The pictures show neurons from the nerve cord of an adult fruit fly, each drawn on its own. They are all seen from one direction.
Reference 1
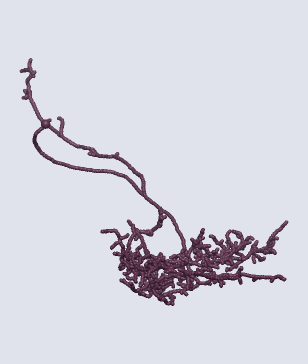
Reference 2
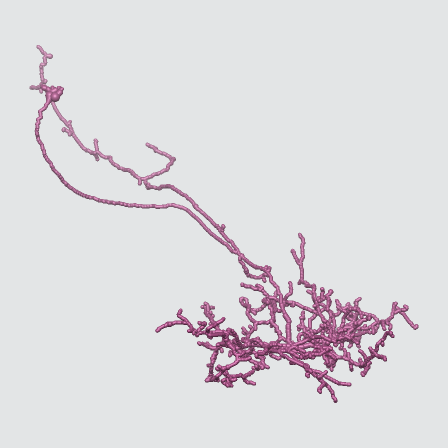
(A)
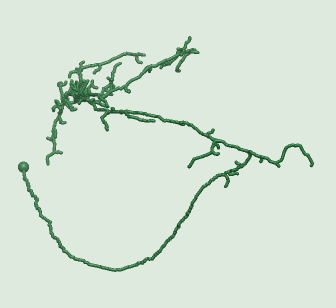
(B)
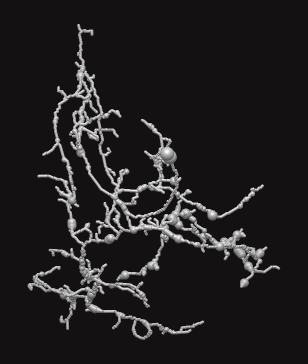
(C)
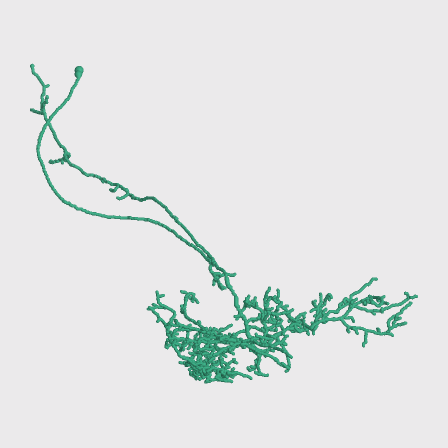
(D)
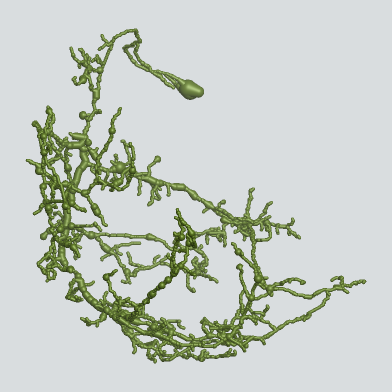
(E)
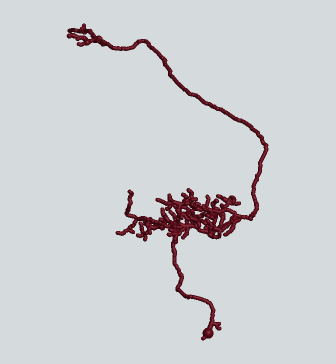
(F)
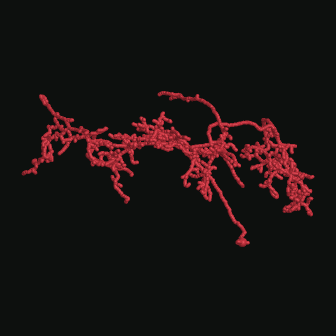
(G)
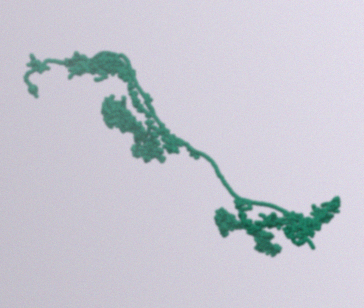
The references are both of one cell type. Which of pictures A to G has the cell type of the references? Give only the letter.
C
